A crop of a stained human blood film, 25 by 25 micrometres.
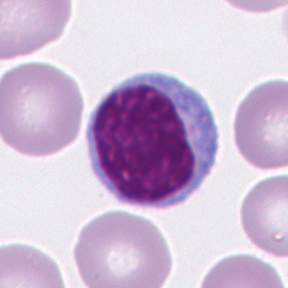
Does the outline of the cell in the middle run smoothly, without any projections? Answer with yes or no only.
Yes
